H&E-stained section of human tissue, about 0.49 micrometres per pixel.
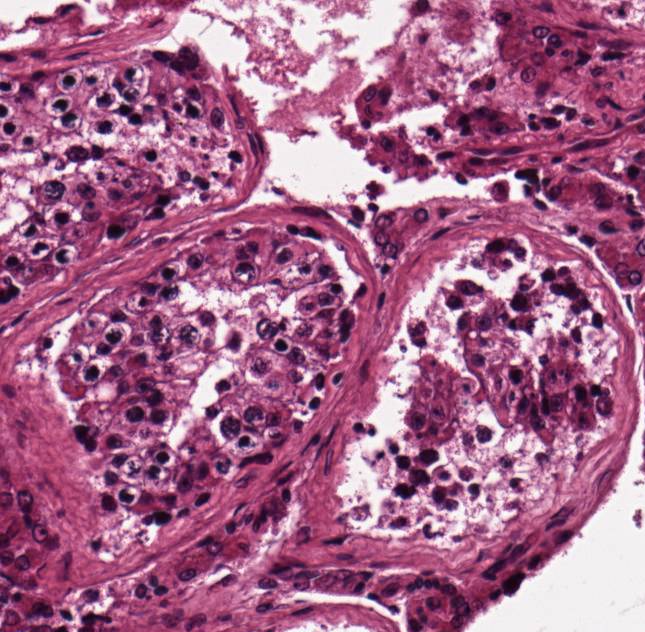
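Testis. Rounded tubular cross-sections filled with cells: two whole in centre and lower half, parts of others along top. Walls thick, pink, layered, fibrous, with flattened spindle-shaped nuclei. Left central tubule: many cells with round dark nuclei in clear halo of pale cytoplasm. Right central tubule: cells loosened into clumps in pale, vacuolated spaces.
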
